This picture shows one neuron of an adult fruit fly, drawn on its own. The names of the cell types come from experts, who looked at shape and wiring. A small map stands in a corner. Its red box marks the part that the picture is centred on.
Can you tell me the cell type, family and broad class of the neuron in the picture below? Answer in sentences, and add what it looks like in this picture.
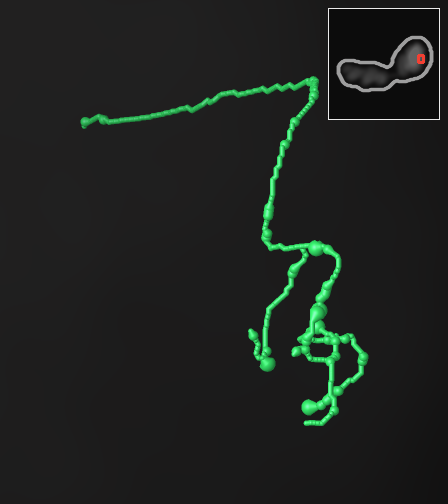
Its cell type is ORN_VL2p. The name of its family is class olfactory. This is a sensory neuron entering the brain. No cell body is drawn. It has a dozen or fewer branch ends.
